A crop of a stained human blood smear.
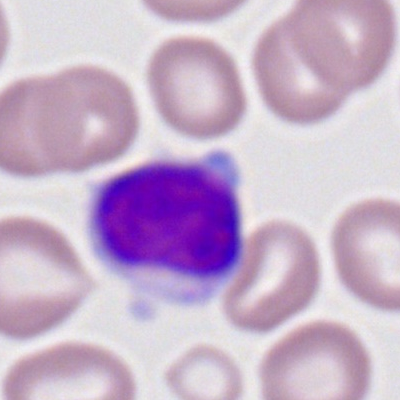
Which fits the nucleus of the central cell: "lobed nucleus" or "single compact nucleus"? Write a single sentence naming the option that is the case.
There is one compact round, oval or kidney-shaped nucleus in this cell.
